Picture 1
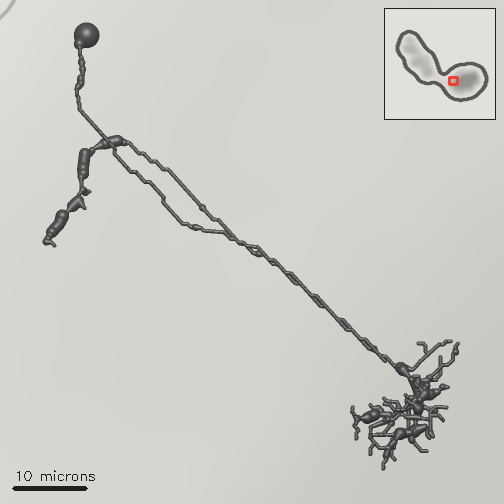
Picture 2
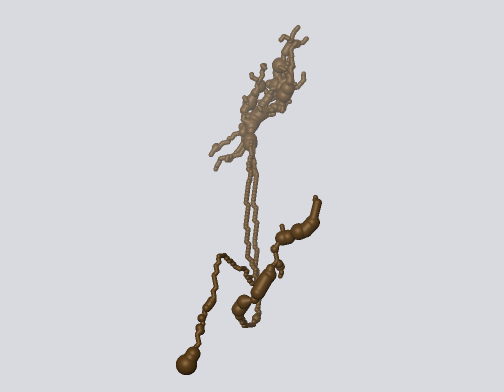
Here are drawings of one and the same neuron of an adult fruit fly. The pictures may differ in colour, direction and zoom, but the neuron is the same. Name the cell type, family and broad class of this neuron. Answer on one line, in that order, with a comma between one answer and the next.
T5c, T, optic-lobe intrinsic neuron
